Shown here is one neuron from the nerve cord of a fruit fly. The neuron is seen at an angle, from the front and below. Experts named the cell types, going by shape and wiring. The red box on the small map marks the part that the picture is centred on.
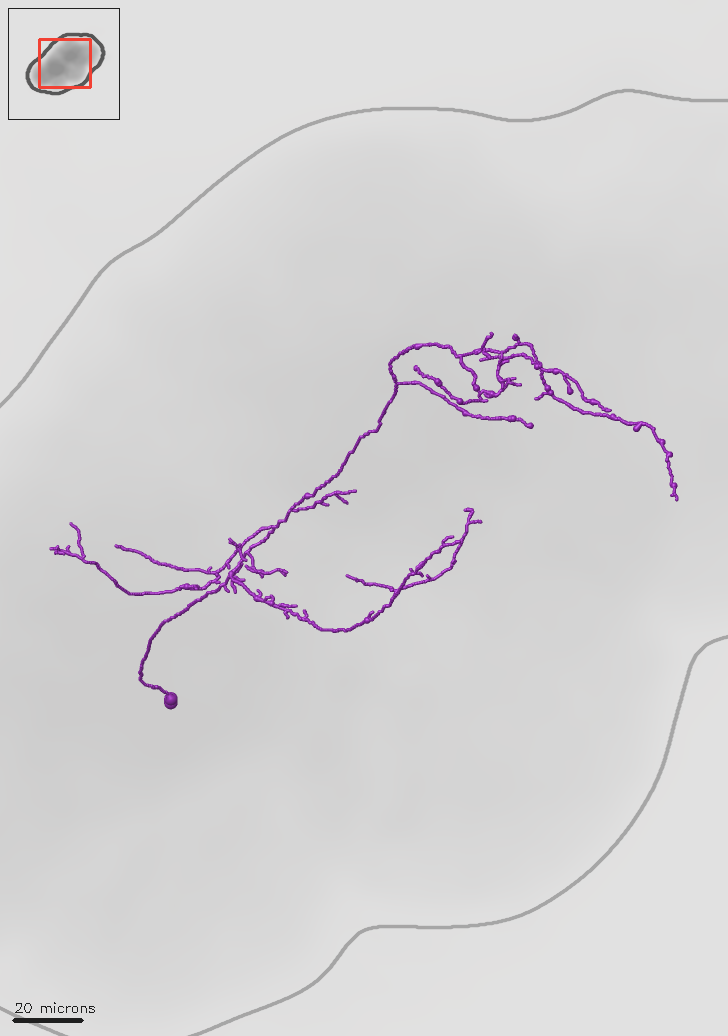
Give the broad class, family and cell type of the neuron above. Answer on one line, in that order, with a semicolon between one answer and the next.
nerve-cord intrinsic neuron; hemilineage 03B; IN03B091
